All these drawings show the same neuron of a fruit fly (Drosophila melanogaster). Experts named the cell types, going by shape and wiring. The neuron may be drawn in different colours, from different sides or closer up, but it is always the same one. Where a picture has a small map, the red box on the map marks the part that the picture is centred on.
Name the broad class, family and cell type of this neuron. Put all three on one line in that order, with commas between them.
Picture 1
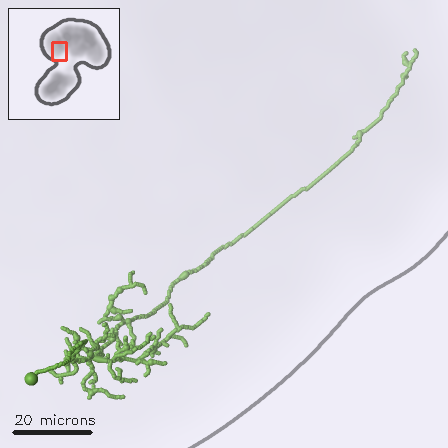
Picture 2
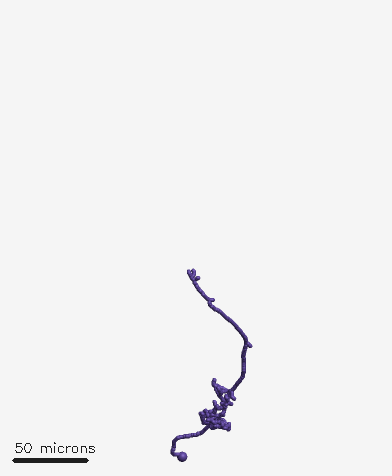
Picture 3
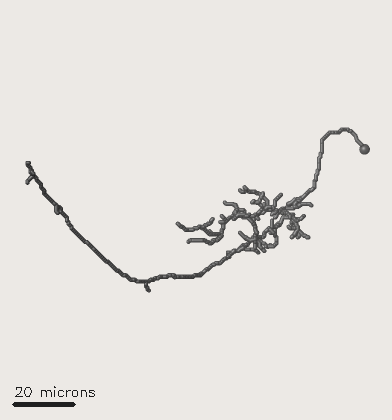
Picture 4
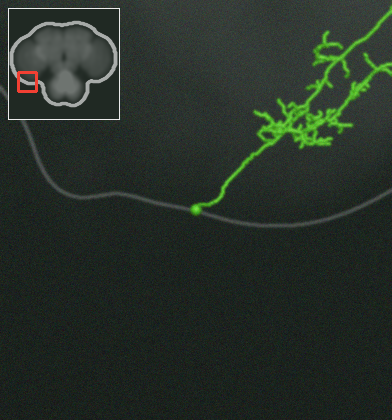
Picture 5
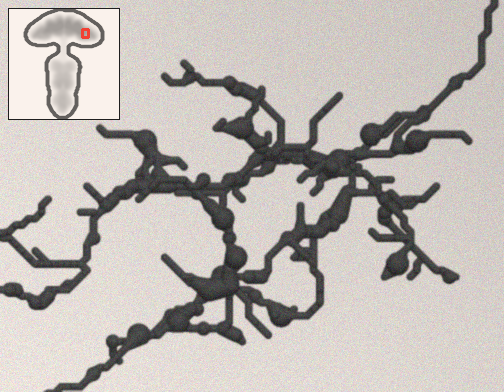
optic-lobe intrinsic neuron, TmY, TmY10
